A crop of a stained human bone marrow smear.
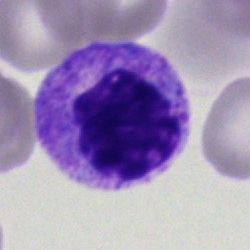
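Myelocyte, the cell in the middle of a stained bone marrow smear. Dark purple, dense chromatin; a rim of lilac-purple cytoplasm surrounding the nucleus on all sides, with fine purple granules scattered through it.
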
